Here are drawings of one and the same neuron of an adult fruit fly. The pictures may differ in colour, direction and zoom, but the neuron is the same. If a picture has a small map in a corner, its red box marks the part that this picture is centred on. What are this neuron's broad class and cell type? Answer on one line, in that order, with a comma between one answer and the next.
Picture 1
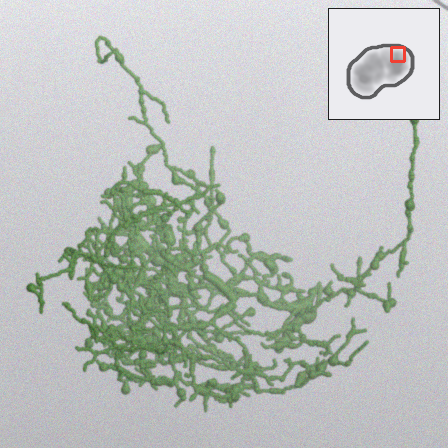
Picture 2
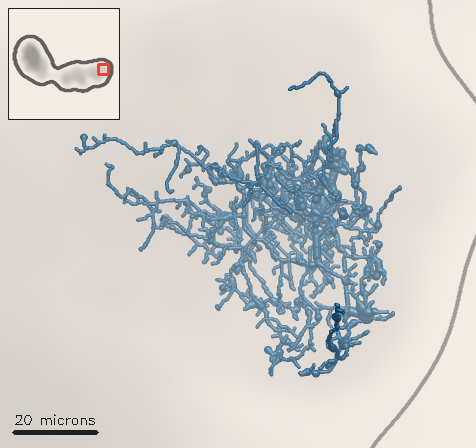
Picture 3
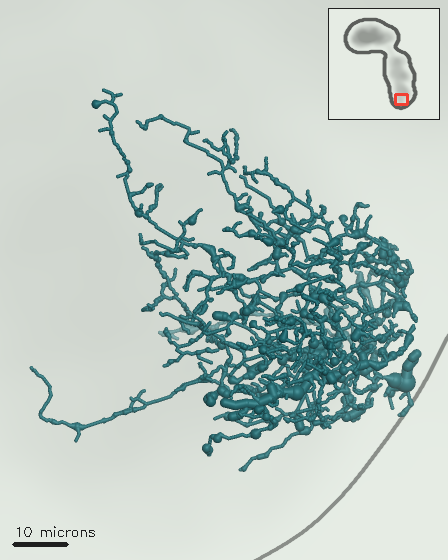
nerve-cord intrinsic neuron, INXXX317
